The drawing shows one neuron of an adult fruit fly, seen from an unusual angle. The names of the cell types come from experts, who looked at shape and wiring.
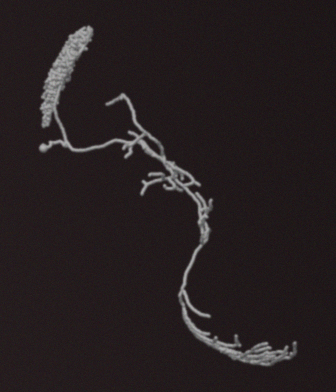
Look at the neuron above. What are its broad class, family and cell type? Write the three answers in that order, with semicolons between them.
visual projection neuron; MeVPMe; MeVPMe3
